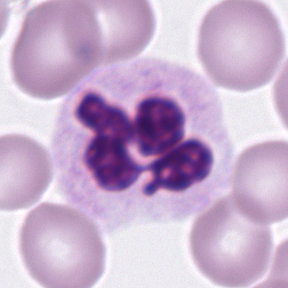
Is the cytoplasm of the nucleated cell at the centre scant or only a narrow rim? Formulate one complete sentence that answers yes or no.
No, the cell holds plenty of cytoplasm around the nucleus.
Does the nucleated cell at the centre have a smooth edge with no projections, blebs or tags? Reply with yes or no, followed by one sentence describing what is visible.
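Yes. The cell outline is round with a smooth edge.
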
